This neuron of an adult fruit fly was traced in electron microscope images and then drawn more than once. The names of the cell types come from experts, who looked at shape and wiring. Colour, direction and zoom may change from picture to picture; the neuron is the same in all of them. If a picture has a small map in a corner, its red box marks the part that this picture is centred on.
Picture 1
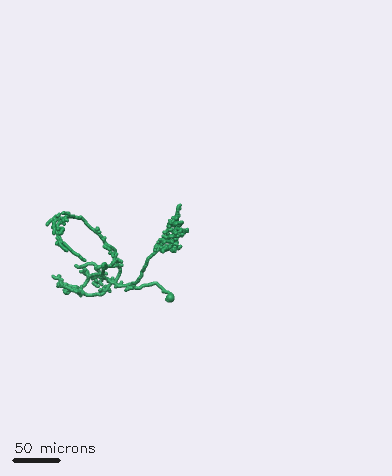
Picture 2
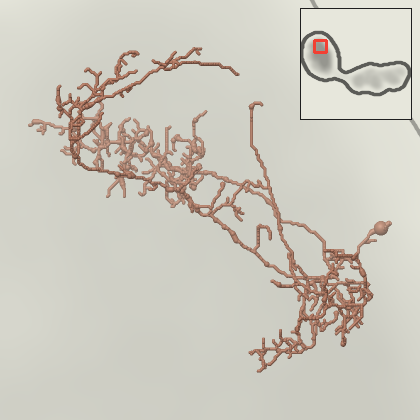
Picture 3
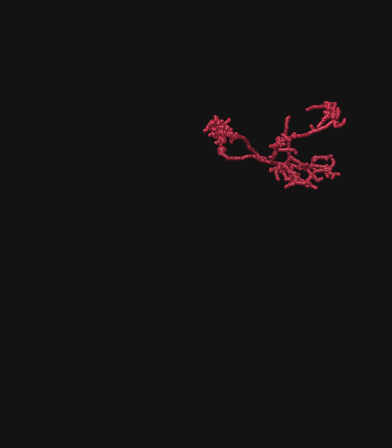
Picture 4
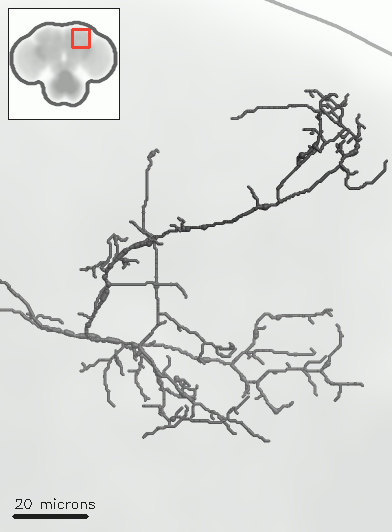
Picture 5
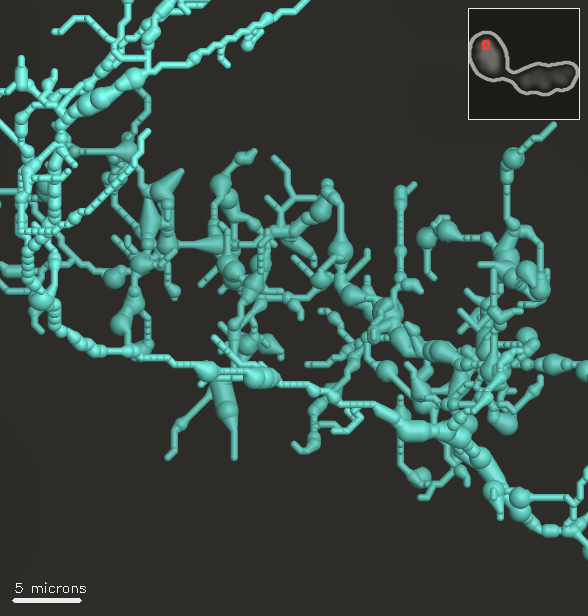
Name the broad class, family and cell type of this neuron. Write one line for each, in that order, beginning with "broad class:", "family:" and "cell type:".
broad class: central-brain intrinsic neuron
family: hemilineage DM3_dorso_lateral
cell type: SMP313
